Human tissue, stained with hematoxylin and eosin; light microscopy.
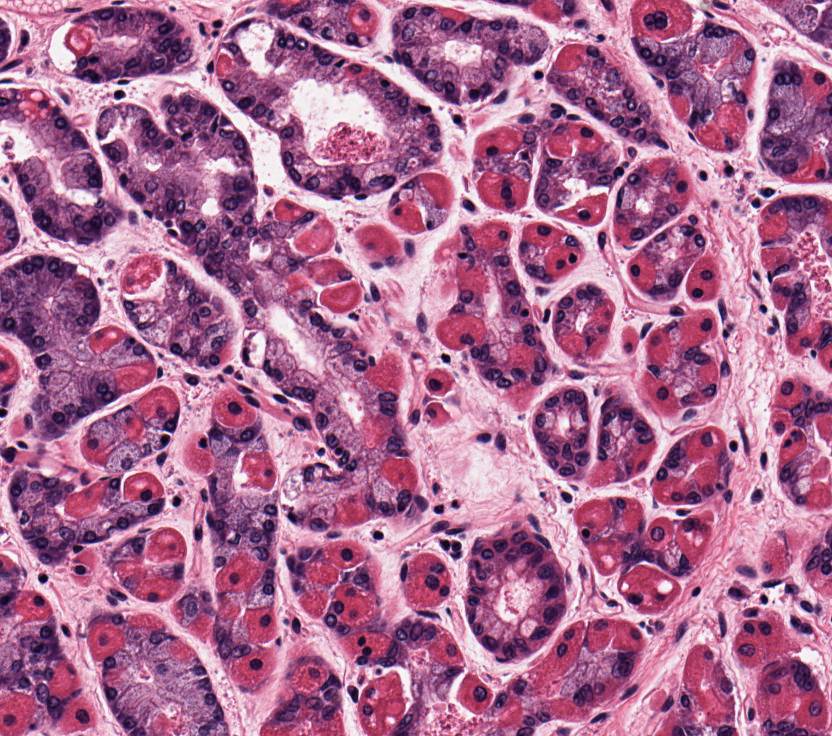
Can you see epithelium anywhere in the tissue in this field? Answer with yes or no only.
Yes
